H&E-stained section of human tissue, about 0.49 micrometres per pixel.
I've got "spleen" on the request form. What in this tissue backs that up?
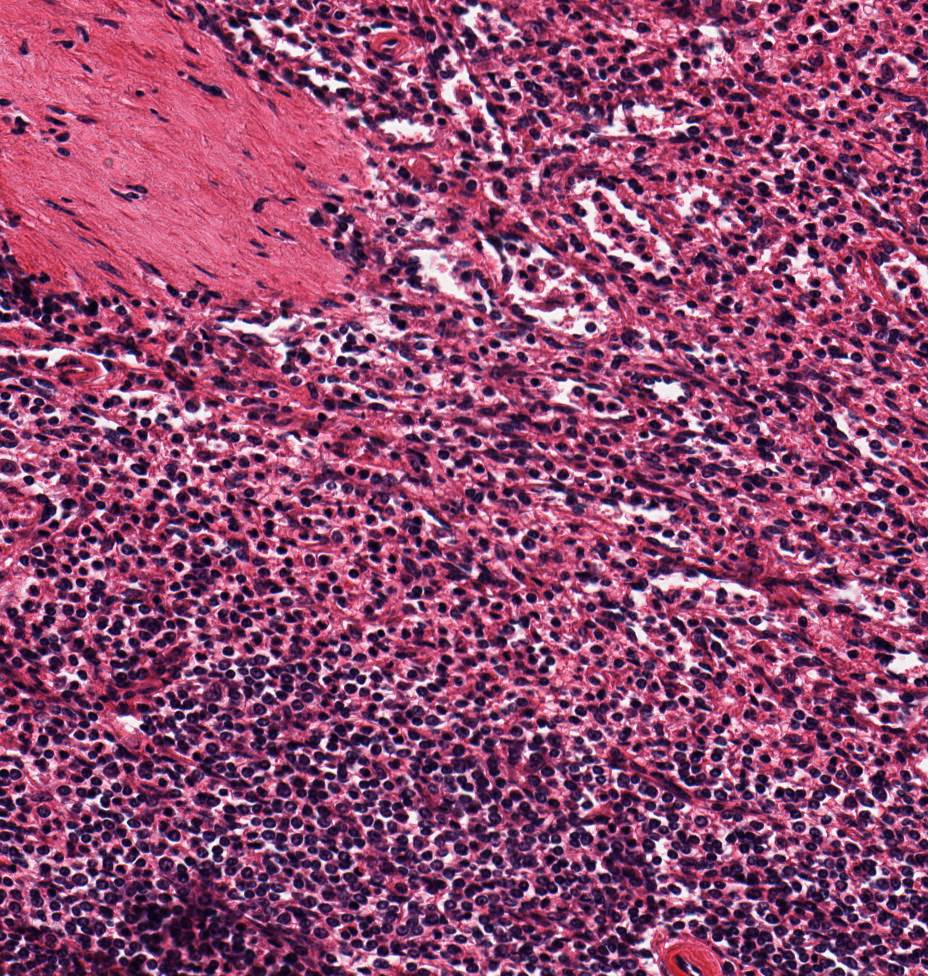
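This tissue is spleen.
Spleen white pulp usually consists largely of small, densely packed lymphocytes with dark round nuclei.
Fits: most cells here have one round, dark nucleus with a small rim of pink cytoplasm, packed most tightly in the lower half. Simply seen: a dense pink fibrous band with few elongated nuclei fills the upper left corner. Also simply seen: upper right cells lie in diagonal streaks between thin pink fibres, separated by slit-like clear spaces.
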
